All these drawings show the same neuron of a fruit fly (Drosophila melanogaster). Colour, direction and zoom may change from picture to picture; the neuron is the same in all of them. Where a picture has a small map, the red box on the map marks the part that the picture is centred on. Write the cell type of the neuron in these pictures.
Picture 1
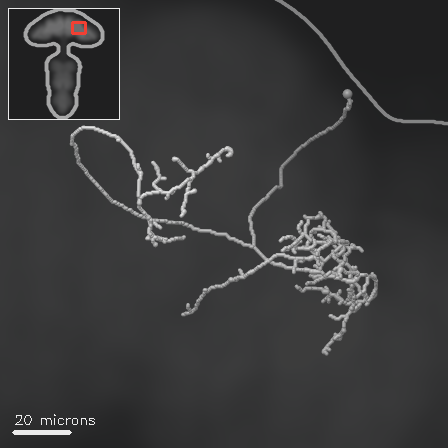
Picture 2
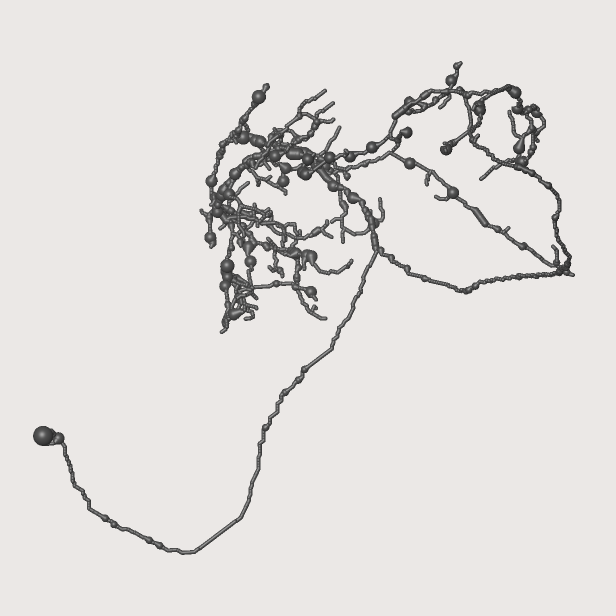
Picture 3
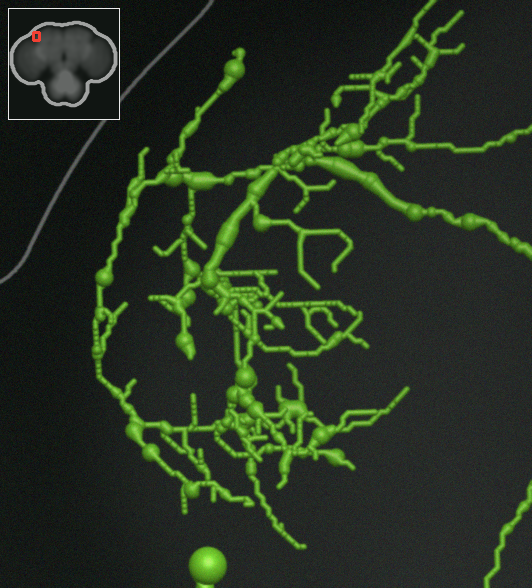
CB1570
